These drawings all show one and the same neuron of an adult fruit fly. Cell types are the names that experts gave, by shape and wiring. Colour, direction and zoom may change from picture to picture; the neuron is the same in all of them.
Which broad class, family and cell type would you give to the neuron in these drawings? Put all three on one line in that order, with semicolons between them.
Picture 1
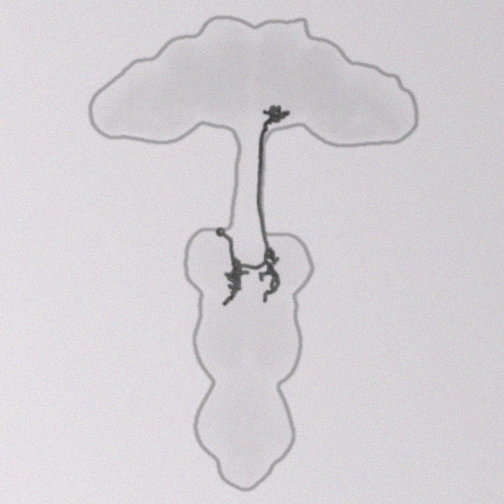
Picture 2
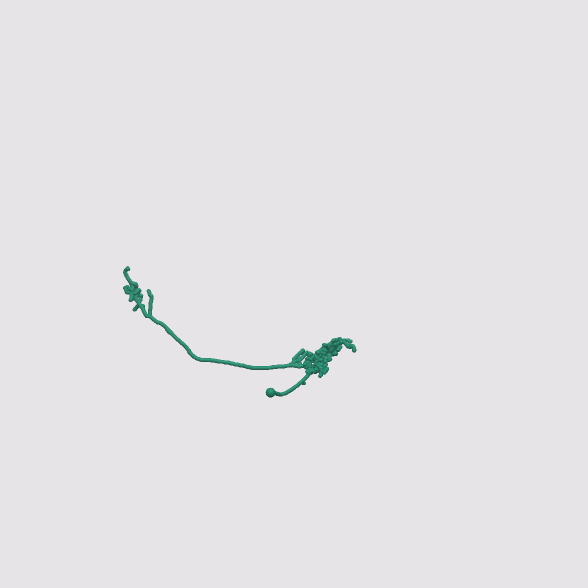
ascending neuron; hemilineage 07B; AN07B052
